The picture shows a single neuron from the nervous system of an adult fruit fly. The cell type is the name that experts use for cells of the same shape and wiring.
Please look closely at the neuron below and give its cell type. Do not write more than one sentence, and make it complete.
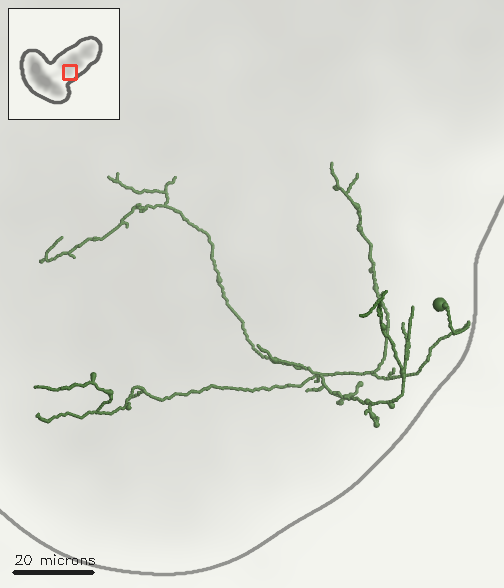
This neuron has been assigned cell type IN20A.22A069.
